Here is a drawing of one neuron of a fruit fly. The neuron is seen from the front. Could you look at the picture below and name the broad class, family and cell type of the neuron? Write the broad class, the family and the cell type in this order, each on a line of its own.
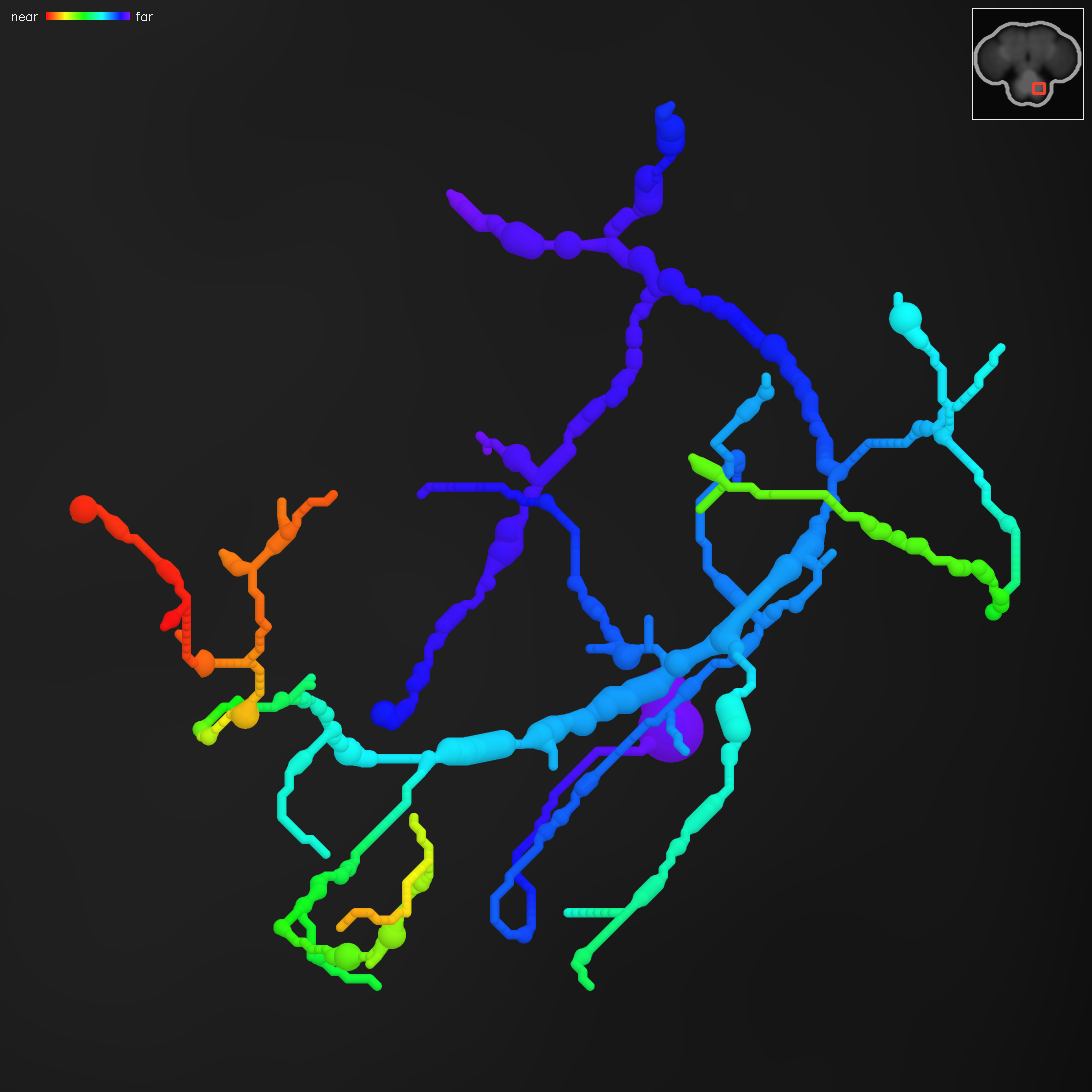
nerve-cord intrinsic neuron
hemilineage 13A
IN13A046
